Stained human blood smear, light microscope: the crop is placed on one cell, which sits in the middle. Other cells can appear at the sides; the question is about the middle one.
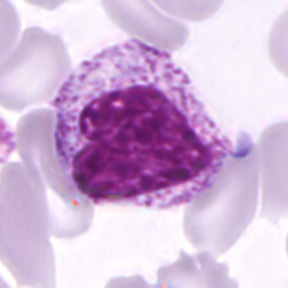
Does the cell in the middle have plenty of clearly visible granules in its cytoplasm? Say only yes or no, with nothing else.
Yes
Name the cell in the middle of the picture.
band neutrophil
